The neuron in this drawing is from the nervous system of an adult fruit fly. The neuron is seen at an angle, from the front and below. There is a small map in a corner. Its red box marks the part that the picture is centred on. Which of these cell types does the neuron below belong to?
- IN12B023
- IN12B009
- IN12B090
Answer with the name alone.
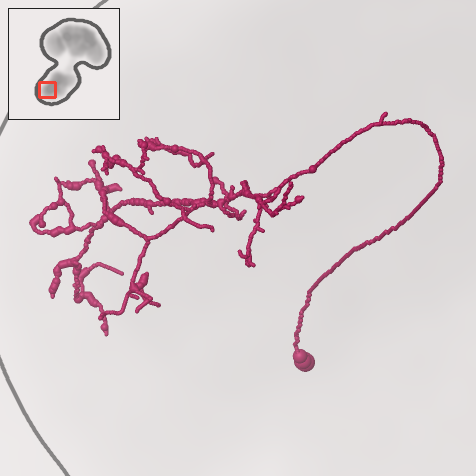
IN12B023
